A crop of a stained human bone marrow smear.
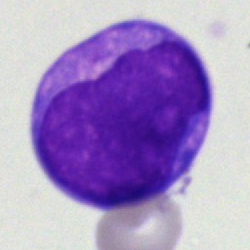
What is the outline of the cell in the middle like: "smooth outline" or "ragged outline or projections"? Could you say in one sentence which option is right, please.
Along its outline, the cell is smooth, with no projections.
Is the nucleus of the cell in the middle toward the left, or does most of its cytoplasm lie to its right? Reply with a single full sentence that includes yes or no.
No, rather than to the right, most cytoplasm lies to the left of the nucleus.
